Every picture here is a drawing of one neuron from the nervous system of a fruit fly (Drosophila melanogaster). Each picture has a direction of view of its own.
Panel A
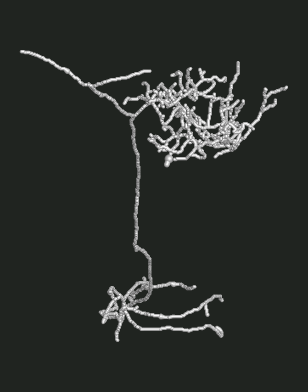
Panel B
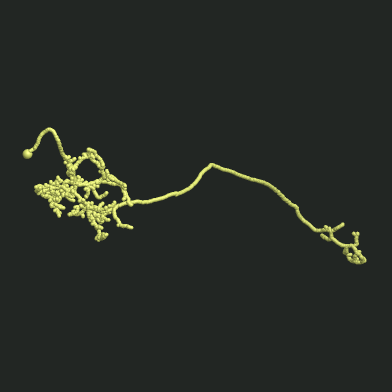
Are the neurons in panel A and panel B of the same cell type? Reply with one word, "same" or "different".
different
